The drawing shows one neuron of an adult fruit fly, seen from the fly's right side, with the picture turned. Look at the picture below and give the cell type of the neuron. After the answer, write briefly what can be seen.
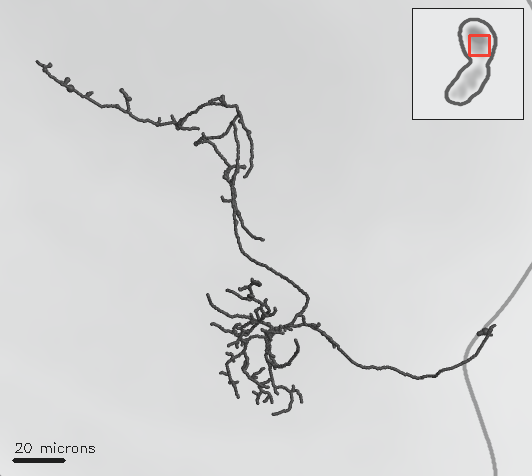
It is of cell type GNG382. This is a central-brain intrinsic neuron. By the scale bar it is about 190 microns wide in this view. The picture shows dozens of branch ends.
